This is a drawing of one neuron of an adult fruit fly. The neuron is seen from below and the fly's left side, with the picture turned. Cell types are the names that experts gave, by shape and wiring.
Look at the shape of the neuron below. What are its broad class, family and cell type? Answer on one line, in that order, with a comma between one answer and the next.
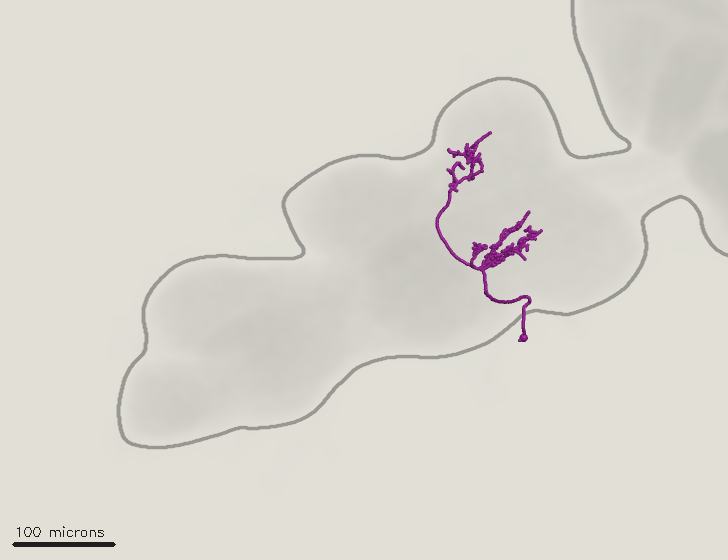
nerve-cord intrinsic neuron, hemilineage 19B, IN19B054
